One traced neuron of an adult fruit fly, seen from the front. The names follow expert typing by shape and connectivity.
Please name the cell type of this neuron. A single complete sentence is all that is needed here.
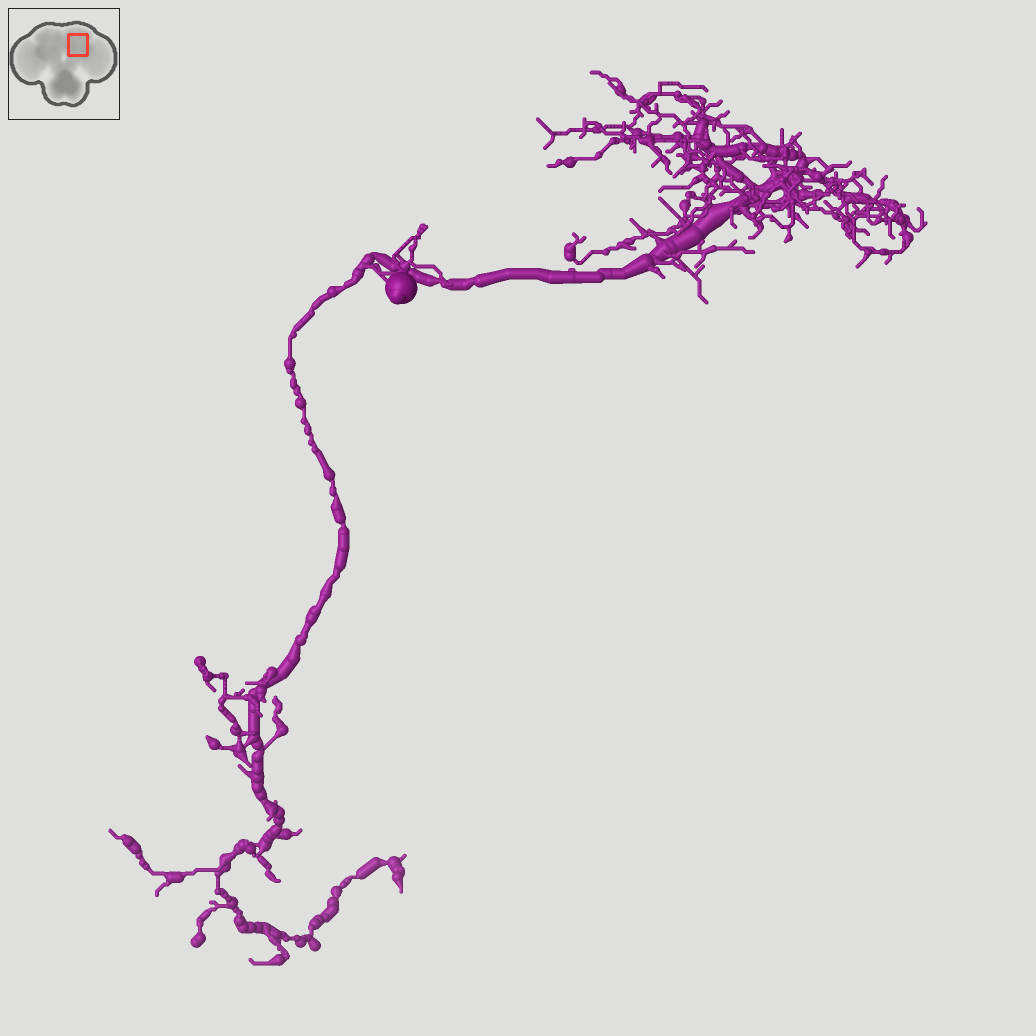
This neuron falls under the cell type AOTU016_b.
